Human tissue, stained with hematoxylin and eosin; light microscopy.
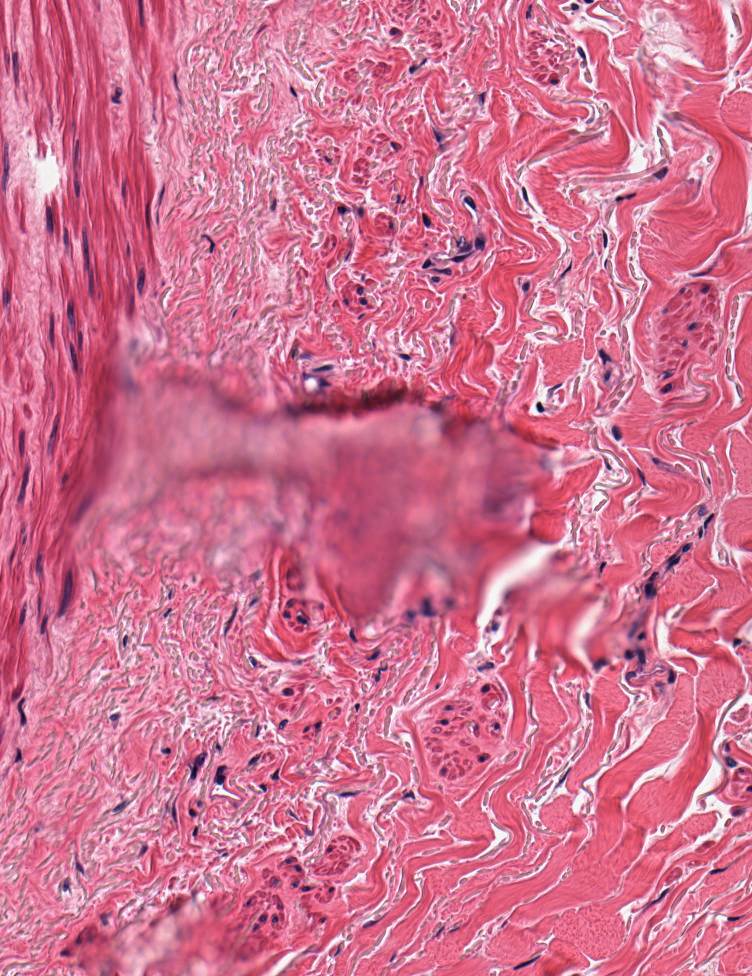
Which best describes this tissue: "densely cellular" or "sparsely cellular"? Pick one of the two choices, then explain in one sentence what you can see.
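Sparsely cellular. Nuclei in the stroma are sparse, small and dark, mostly slender or spindle-shaped.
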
